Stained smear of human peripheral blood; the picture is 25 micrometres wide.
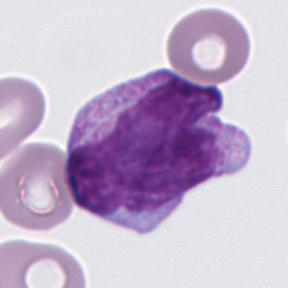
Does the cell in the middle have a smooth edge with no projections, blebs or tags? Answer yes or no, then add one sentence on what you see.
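No. A rounded bulge of pale cytoplasm projects from the right side of the cell.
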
